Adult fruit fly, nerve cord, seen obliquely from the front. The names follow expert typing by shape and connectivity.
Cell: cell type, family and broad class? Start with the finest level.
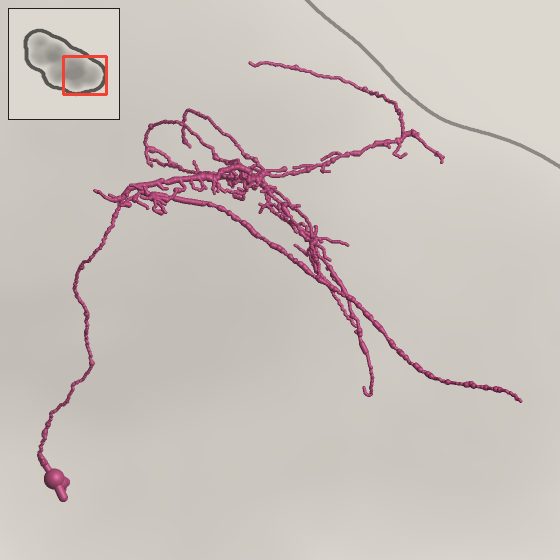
AN06A027; hemilineage 06A; ascending neuron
